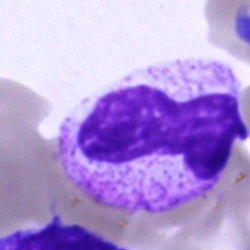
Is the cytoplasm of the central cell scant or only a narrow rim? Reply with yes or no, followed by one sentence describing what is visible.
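No. The cytoplasm is abundant and pale pinkish-lilac.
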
